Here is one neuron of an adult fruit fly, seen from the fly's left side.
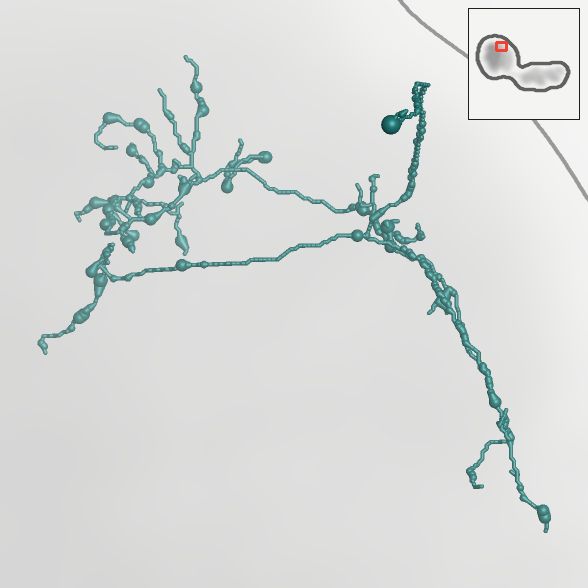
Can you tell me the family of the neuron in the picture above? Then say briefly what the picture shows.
The family is hemilineage SLPpl1. Its broad class is central-brain intrinsic neuron. As drawn here it is about as wide as it is tall.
